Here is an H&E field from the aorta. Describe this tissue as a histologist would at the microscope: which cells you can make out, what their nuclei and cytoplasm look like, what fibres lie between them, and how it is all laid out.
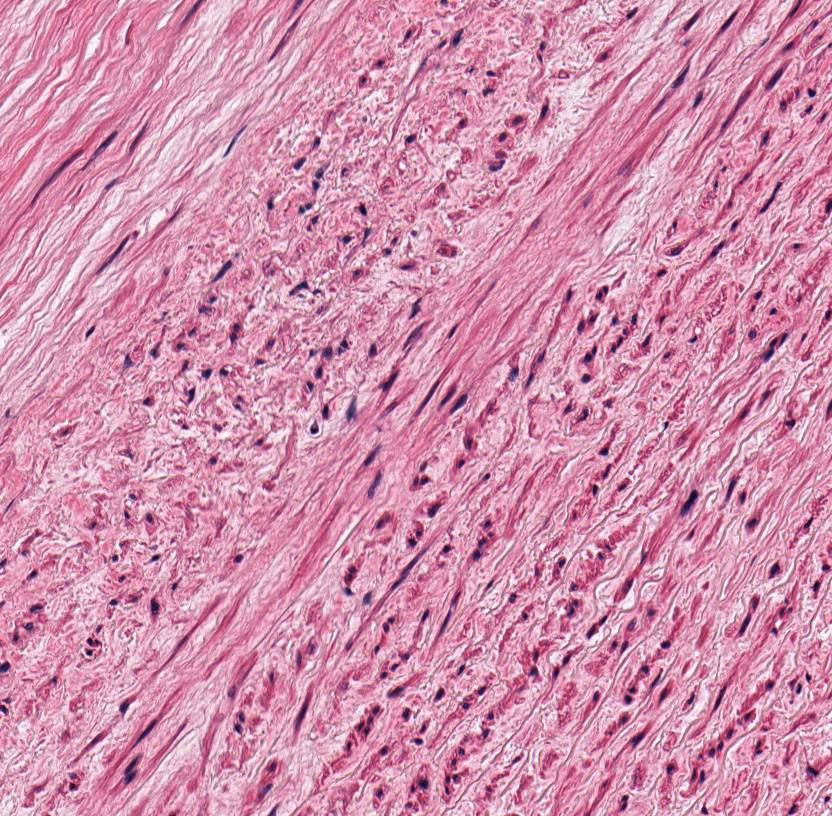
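Upper-left corner: densely eosinophilic wavy fibres, few nuclei. Right half: spindle-shaped nuclei lying parallel to the fibres. Nuclei throughout: small, darkly stained. No epithelium anywhere in the field.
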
